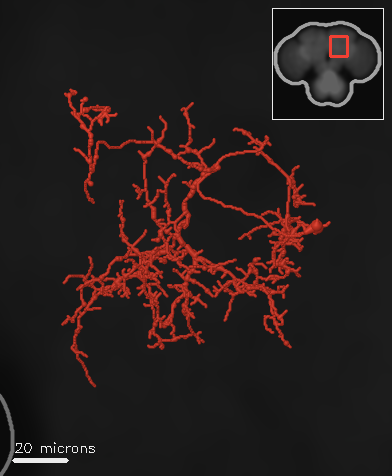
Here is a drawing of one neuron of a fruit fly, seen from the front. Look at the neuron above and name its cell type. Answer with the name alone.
CL123_c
